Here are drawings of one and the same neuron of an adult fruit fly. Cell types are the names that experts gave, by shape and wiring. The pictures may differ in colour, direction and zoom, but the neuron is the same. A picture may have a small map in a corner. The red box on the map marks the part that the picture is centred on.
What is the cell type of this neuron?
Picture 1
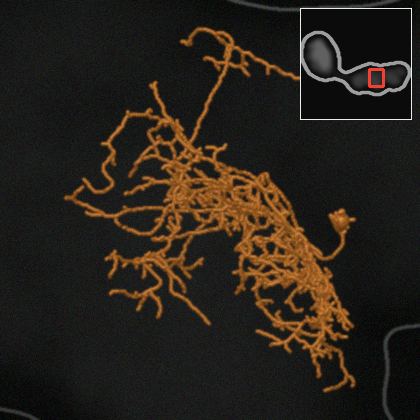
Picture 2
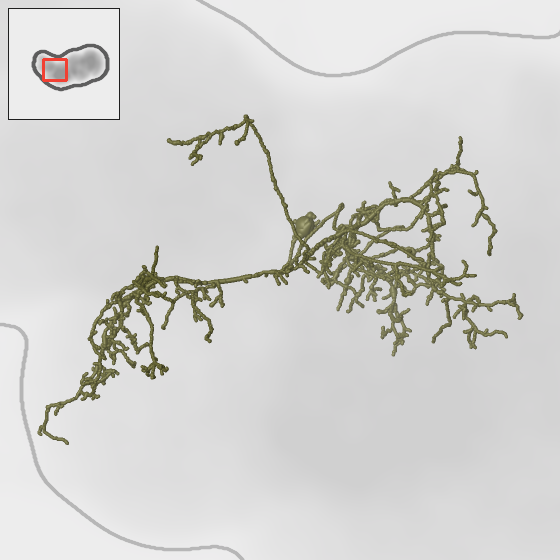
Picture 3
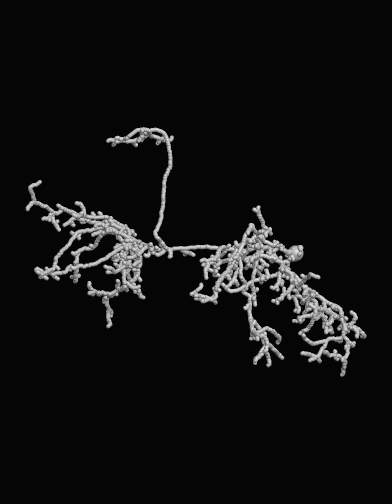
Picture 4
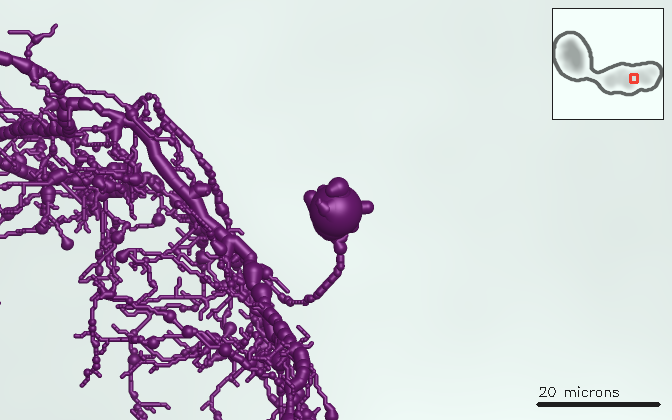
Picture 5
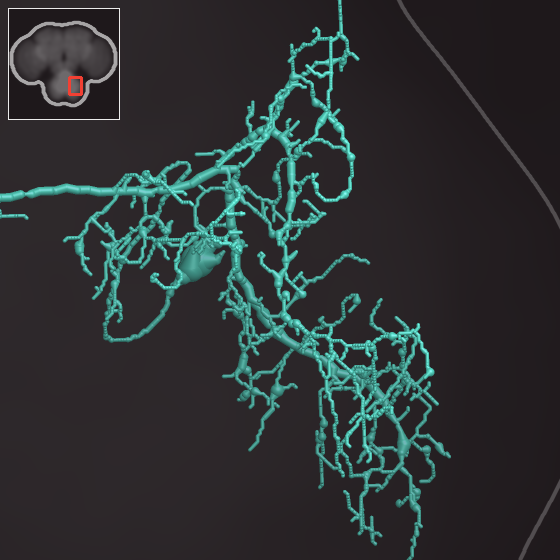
IN03B036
